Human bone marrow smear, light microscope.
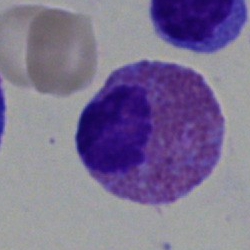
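Eosinophil at the centre of a stained bone marrow smear: the nucleus sits off-centre toward the left, and its chromatin is dense and dark purple. Fine pinkish-purple granules fill the cytoplasm, which shows no vacuoles.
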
